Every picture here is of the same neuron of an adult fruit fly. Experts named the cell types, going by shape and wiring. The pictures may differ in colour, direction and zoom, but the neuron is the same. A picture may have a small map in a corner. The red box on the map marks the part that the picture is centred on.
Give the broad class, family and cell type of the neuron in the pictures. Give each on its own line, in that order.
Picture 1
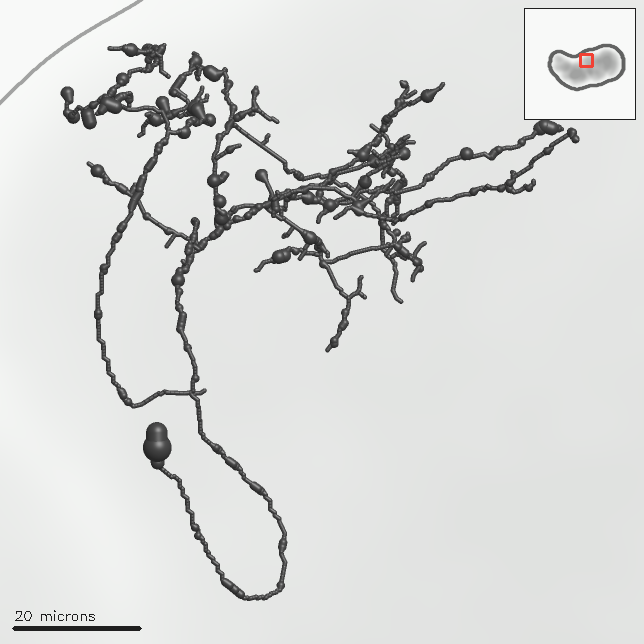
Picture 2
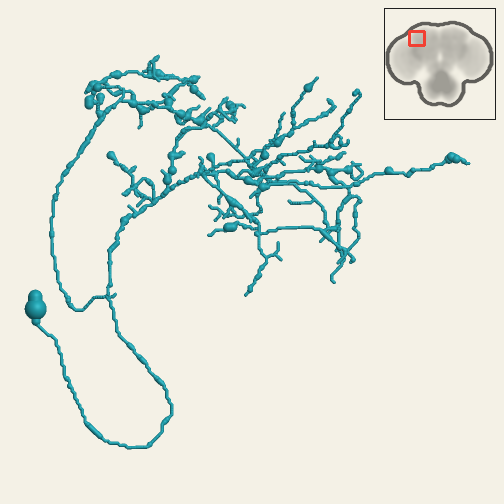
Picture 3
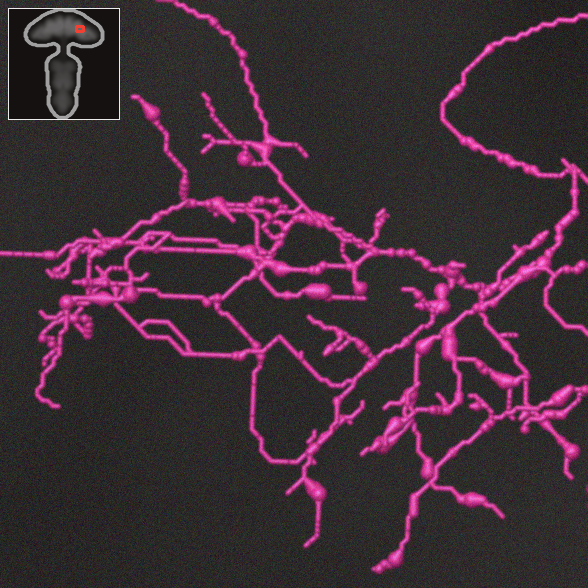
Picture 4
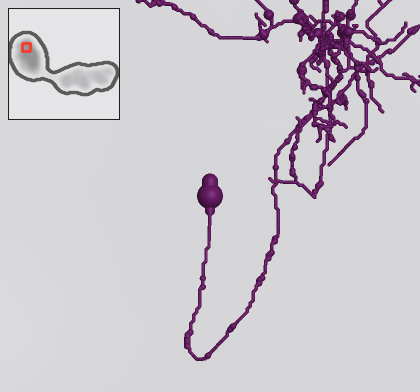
central-brain intrinsic neuron
hemilineage LHl4_dorsal
CB2812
